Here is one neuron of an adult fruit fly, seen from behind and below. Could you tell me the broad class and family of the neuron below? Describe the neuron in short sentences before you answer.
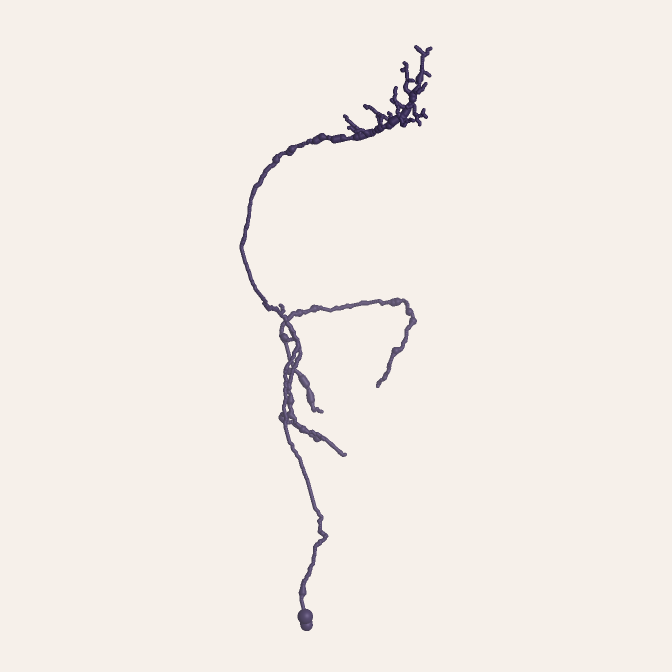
Its cell body lies at the bottom of the picture. As drawn here it is more than twice as tall as it is wide. It is a visual projection neuron. Its family is LC.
